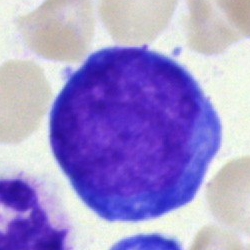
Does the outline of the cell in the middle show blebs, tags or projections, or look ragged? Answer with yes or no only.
No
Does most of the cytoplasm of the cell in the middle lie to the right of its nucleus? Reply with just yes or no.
Yes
